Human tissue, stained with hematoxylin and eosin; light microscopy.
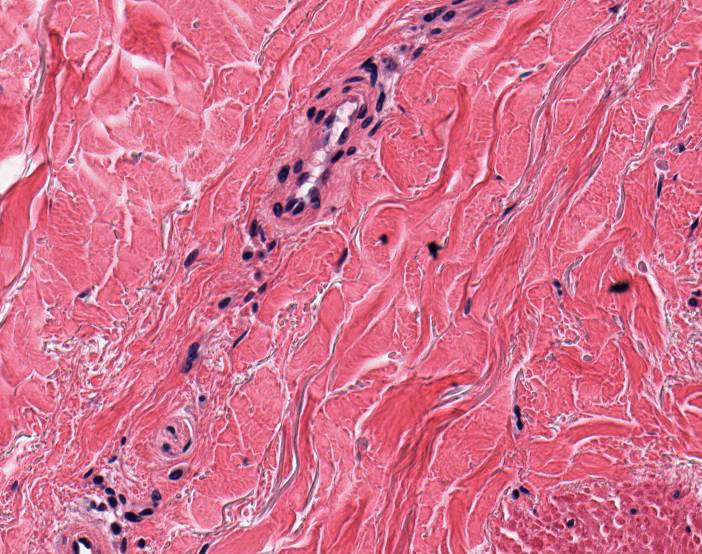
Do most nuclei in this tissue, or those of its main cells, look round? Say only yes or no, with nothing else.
No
